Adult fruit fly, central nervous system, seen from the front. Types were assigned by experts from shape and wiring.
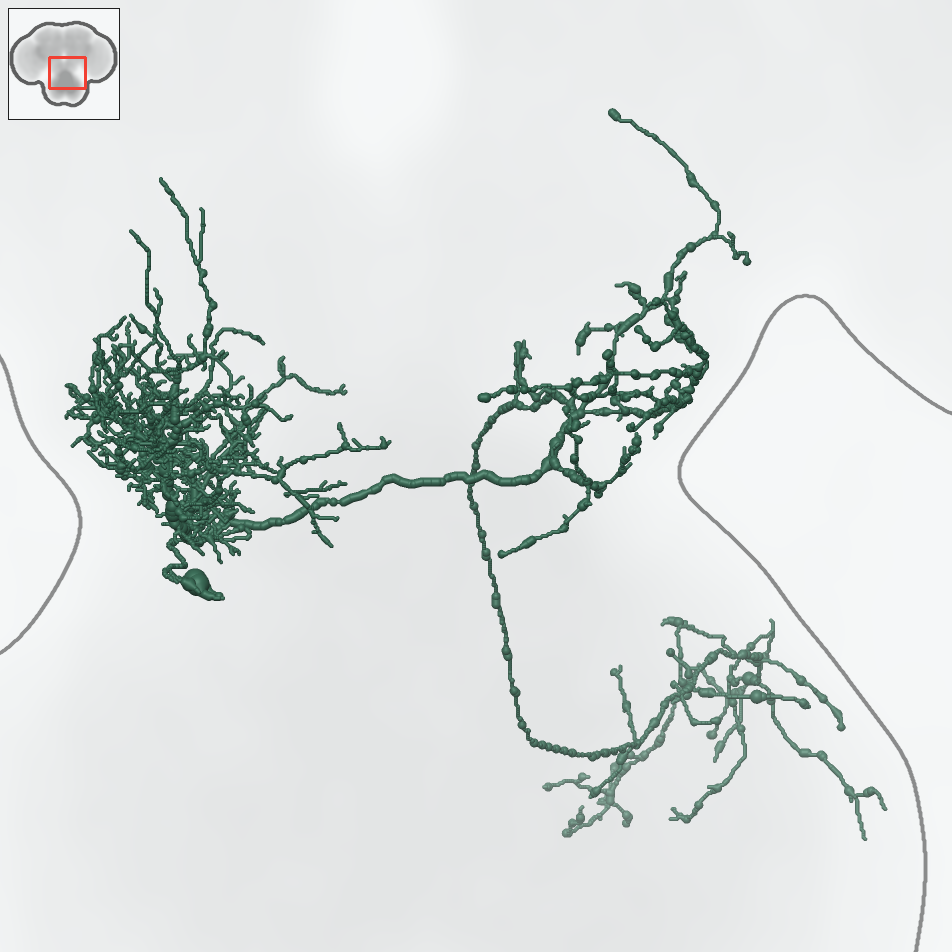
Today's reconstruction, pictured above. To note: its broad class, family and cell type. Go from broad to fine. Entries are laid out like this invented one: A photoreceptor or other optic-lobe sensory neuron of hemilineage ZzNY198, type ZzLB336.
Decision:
A descending neuron of the DNge family, type DNge062.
